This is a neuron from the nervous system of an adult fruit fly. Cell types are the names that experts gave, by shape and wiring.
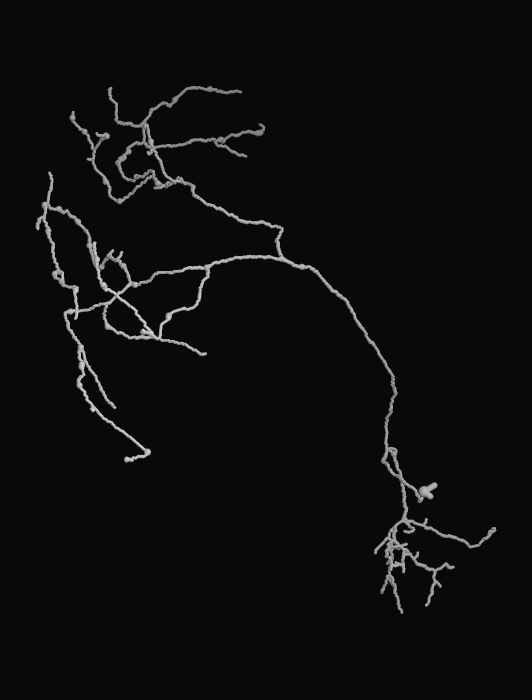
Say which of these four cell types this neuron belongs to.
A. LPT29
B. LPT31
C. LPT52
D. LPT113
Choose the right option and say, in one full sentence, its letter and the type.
Of the choices offered, option D, LPT113, is the cell type of the neuron.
